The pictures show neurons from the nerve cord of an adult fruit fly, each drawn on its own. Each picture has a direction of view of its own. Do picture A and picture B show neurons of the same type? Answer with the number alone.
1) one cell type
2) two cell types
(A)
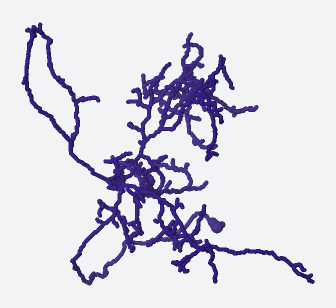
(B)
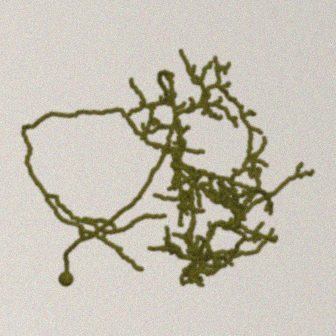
1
